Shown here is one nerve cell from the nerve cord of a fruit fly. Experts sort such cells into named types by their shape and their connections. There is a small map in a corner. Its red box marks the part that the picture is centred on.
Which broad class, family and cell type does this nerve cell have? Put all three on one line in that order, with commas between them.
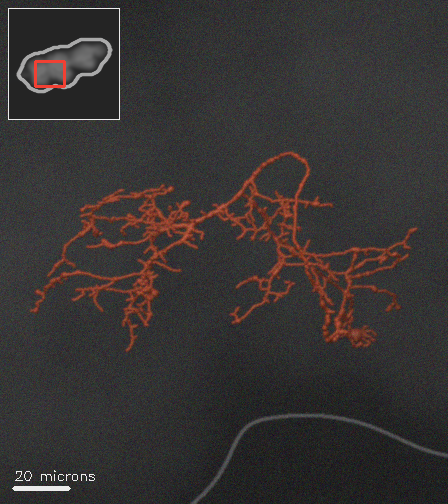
nerve-cord intrinsic neuron, hemilineage 02A, IN02A041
